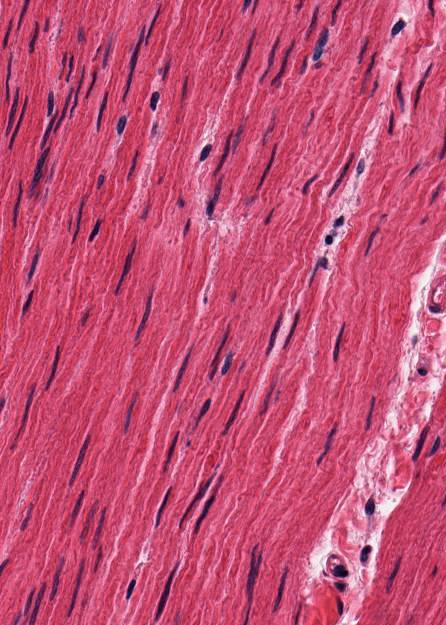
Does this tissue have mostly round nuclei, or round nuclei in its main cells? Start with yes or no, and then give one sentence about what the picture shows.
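No. The nuclei are elongated and cigar-shaped, lying along the long axis of the fibres.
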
